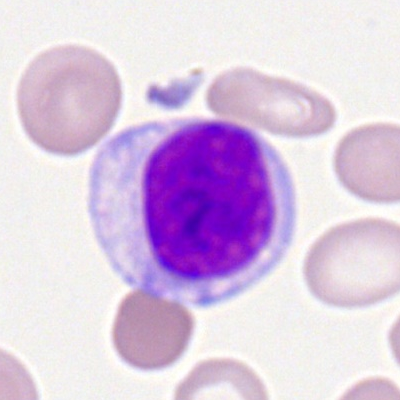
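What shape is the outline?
Round and smooth.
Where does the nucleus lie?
Off-centre, toward the right side of the cell.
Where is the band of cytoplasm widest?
On the left side; no vacuoles are seen in it.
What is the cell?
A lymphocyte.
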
